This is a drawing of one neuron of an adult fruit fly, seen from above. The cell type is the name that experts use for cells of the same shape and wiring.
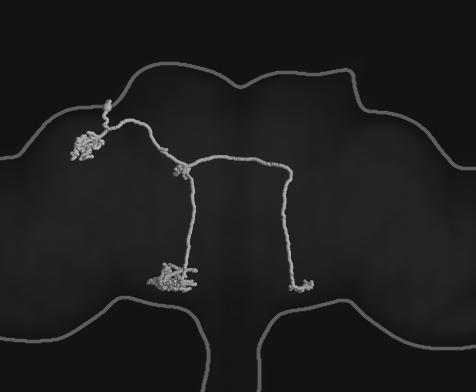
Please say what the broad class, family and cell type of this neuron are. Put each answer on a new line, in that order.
central-brain intrinsic neuron
hemilineage AOTUv3_ventral
PS083_b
